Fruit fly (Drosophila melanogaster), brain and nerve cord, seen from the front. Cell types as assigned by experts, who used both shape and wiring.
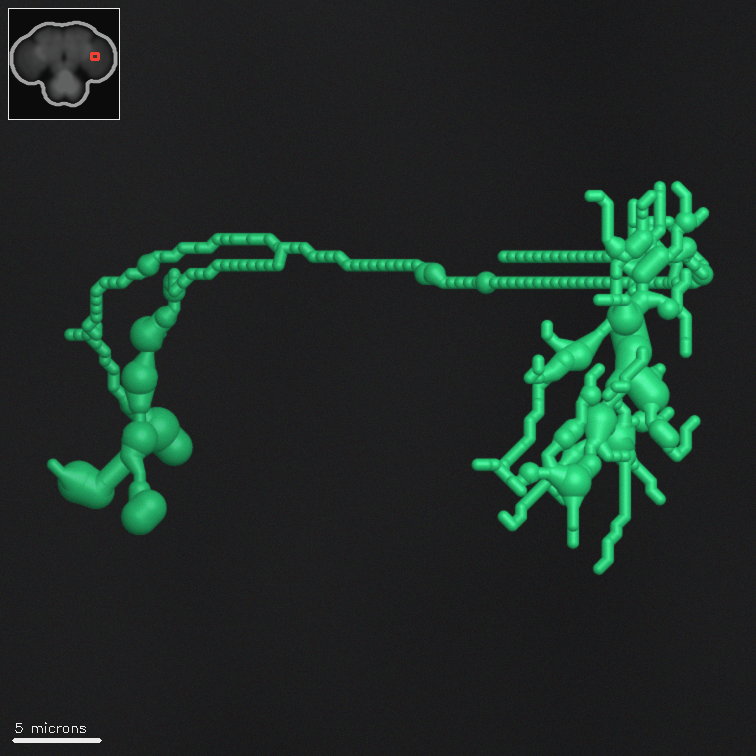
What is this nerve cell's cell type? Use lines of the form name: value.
cell type: T4c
